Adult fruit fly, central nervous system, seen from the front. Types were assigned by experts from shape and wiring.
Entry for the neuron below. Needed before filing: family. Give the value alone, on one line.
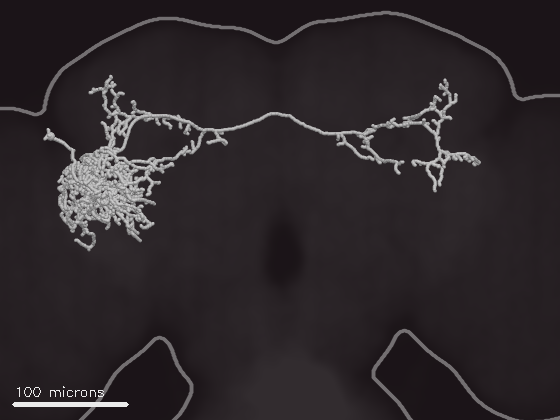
hemilineage VLPl2_medial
